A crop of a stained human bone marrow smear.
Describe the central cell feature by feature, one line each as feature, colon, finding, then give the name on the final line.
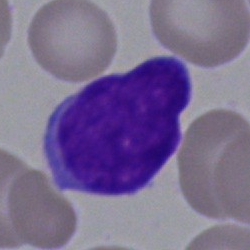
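Extent of nucleus: fills almost the whole cell.
Nuclear outline: a small notch on the right side.
Cytoplasmic granules: none visible.
Vacuoles: none seen in the cell.
Designation: blast.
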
